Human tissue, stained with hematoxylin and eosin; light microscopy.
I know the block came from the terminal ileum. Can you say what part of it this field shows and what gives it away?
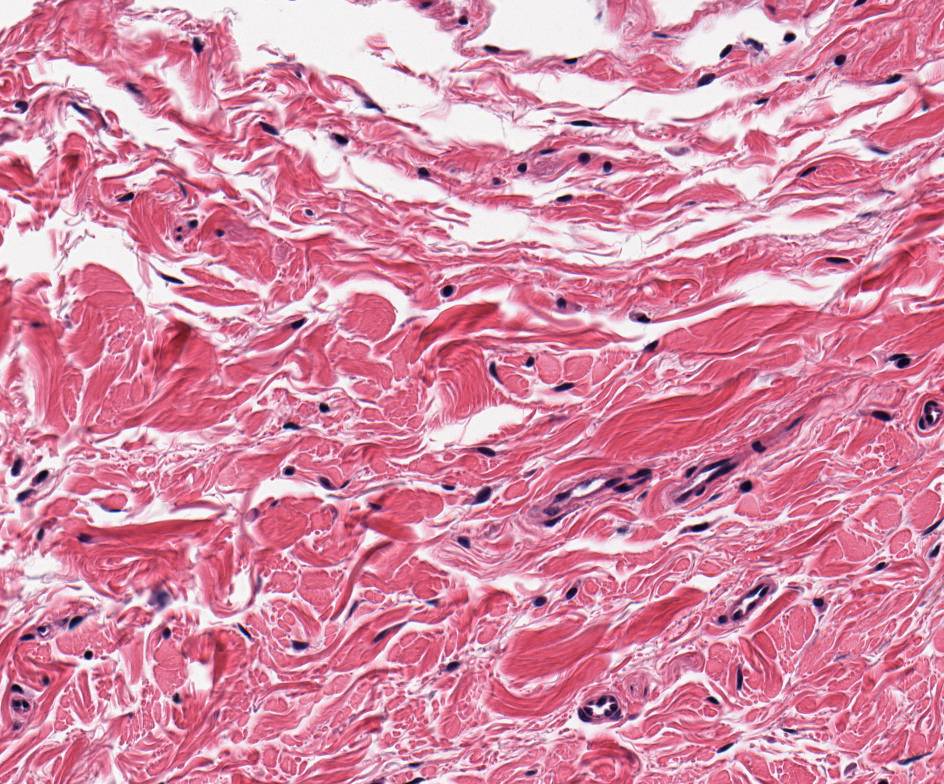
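The section shows dense connective tissue. It consists entirely of pink-staining fibre bundles, with no epithelium anywhere. In the lower part many bundles are cut across, giving small rounded or polygonal profiles. Nuclei are sparse, small and dark-staining, scattered singly between the bundles.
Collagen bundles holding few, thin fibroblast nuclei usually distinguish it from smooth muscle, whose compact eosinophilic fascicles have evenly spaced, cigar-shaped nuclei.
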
